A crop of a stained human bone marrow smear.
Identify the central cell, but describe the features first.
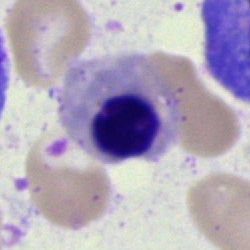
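The outline strikes me as irregular rather than smoothly round. The nucleus sits off-centre, toward the lower edge, and I can't make out any nucleoli in it. The cytoplasm looks pale greyish-lilac. My name for it: erythroblast.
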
